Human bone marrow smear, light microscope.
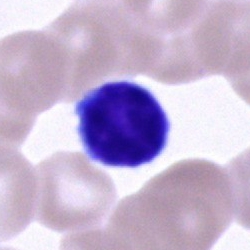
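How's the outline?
Roughly round, with small bumps along its left edge.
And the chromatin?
Dense and dark blue-violet, with slightly darker and lighter patches, and no nucleoli to be seen.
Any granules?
None visible.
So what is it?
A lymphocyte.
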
